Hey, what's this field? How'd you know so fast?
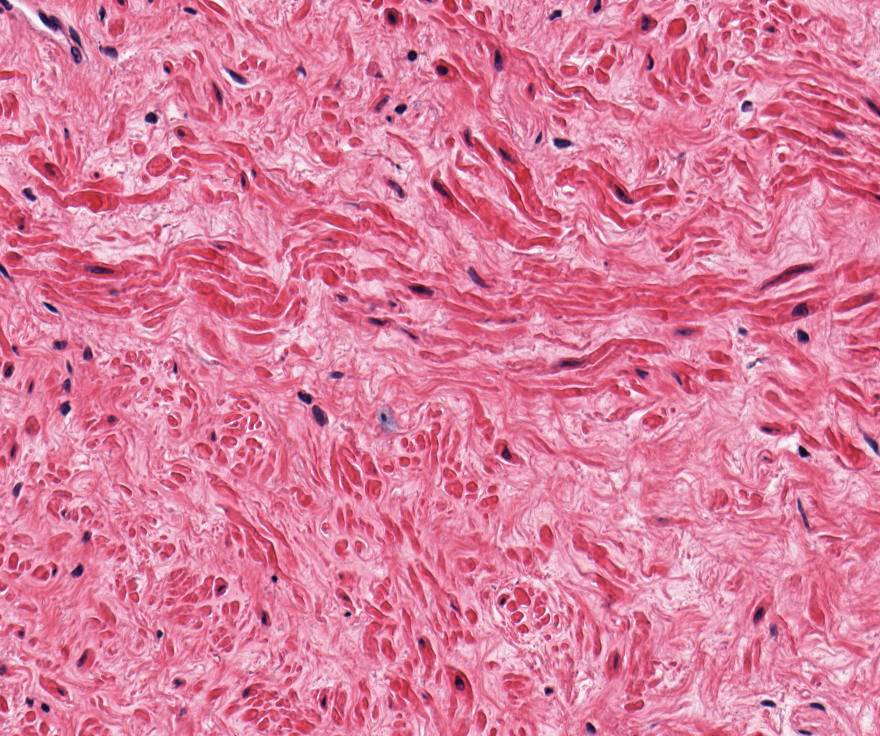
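Fibromuscular stroma. Deeply eosinophilic spindle cells in small bundles, running in many directions.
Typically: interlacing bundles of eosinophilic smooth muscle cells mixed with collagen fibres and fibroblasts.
Mid-field, a band cut lengthwise runs roughly horizontally; lower half, many bundles cut across as clusters of small round red profiles. No epithelium or glands present.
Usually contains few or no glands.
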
